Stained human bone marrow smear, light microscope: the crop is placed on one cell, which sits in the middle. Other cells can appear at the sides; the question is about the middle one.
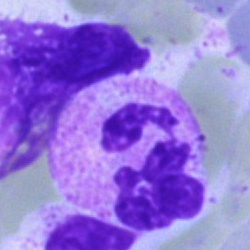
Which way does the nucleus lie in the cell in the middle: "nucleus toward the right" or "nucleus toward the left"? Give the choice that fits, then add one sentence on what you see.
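Nucleus toward the right. The nucleus lies in the right half of the cell.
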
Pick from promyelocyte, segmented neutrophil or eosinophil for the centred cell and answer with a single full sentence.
Whatever else lies nearby, the middle cell is a segmented neutrophil.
